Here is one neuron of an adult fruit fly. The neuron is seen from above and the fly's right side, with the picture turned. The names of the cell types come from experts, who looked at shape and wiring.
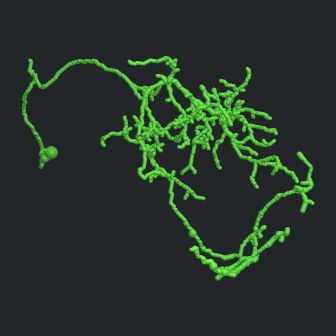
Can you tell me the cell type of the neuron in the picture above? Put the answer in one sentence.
The cell type is IN14A015.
